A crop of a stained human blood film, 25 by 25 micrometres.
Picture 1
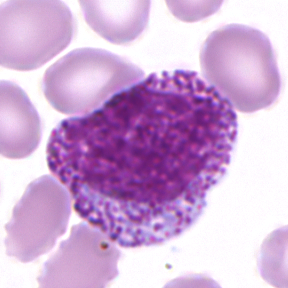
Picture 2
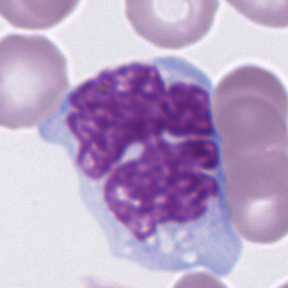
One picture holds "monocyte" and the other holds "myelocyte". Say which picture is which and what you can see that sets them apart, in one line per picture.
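Picture 1 shows a myelocyte: The cell is packed with coarse, dark purple granules.
Picture 2 shows a monocyte: No distinct granules are seen in the cytoplasm.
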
